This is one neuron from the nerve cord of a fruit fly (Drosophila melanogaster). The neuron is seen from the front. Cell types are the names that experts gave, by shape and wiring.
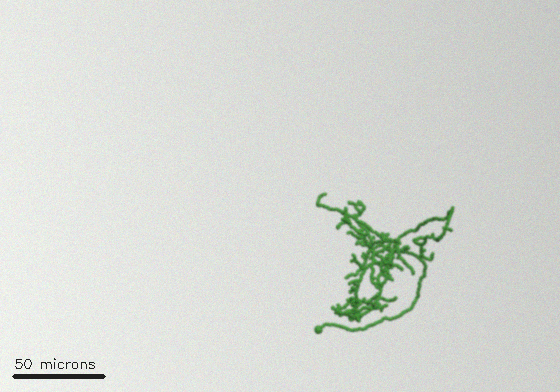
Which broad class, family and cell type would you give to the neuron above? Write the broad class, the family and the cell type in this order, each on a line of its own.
nerve-cord intrinsic neuron
hemilineage 04B
IN04B115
